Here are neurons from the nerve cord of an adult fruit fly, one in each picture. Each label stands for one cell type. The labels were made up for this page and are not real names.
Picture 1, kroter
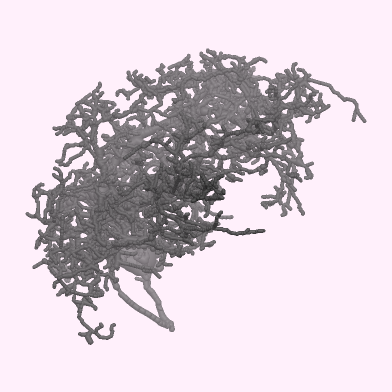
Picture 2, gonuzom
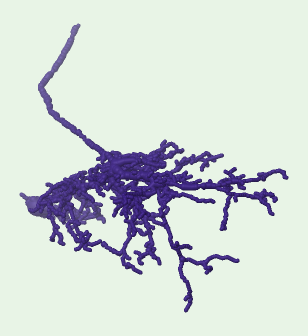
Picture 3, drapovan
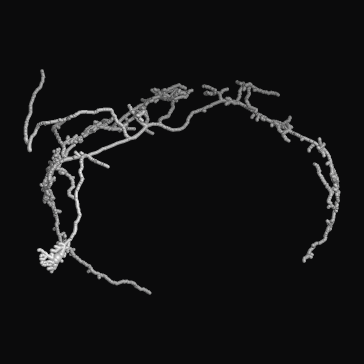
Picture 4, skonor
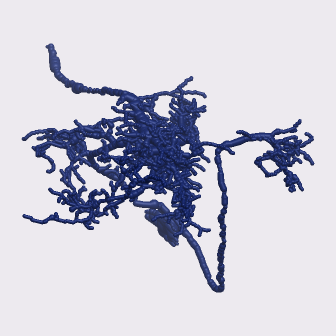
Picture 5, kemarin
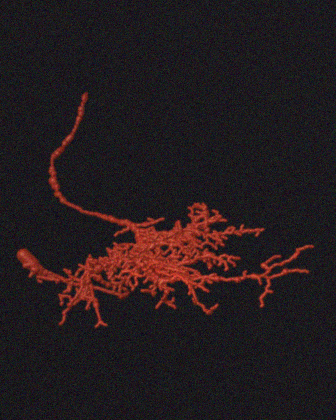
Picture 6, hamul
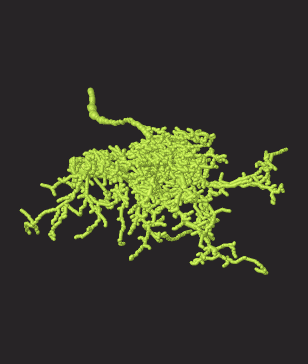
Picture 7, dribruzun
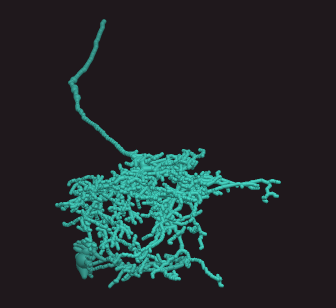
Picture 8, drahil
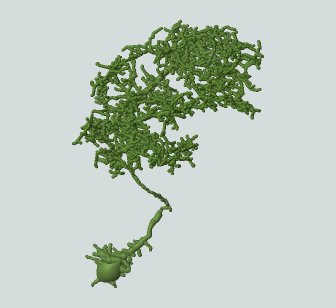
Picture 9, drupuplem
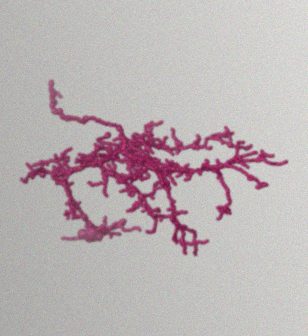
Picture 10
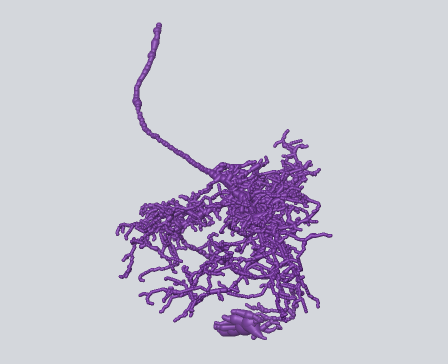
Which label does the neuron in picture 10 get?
skonor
